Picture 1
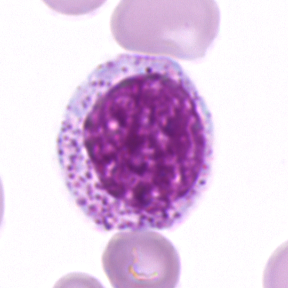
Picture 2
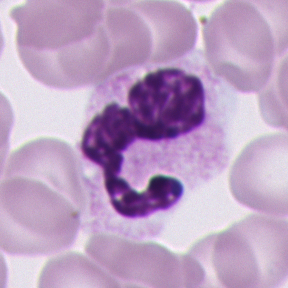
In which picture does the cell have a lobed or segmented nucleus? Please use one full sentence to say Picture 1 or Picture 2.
Picture 2 contains the cell with a nucleus divided into lobes or segments.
